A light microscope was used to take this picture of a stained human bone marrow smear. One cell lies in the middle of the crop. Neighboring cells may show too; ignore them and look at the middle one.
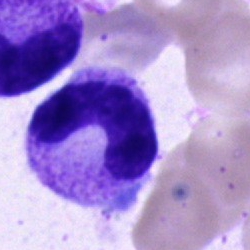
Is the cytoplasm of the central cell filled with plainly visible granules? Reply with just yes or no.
Yes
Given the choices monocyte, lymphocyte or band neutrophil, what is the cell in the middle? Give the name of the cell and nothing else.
band neutrophil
